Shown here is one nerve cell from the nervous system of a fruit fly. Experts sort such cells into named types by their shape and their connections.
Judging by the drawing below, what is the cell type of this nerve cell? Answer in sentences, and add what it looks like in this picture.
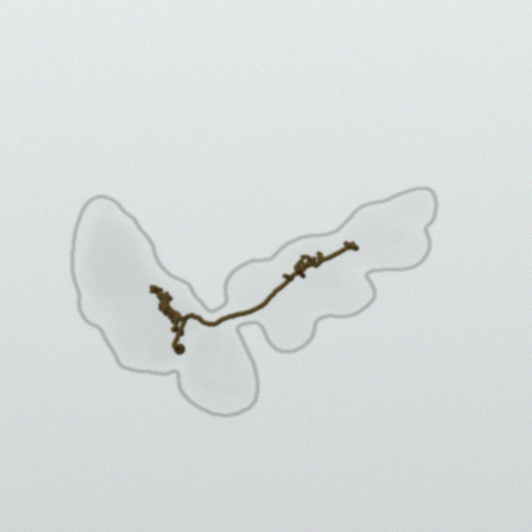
Its cell type is DNg02_e. It is a descending neuron. As drawn here it is wider than it is tall.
